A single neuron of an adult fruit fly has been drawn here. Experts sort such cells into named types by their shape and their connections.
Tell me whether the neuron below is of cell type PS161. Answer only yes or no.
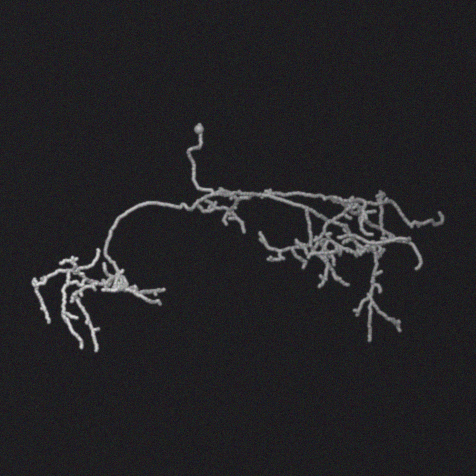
no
